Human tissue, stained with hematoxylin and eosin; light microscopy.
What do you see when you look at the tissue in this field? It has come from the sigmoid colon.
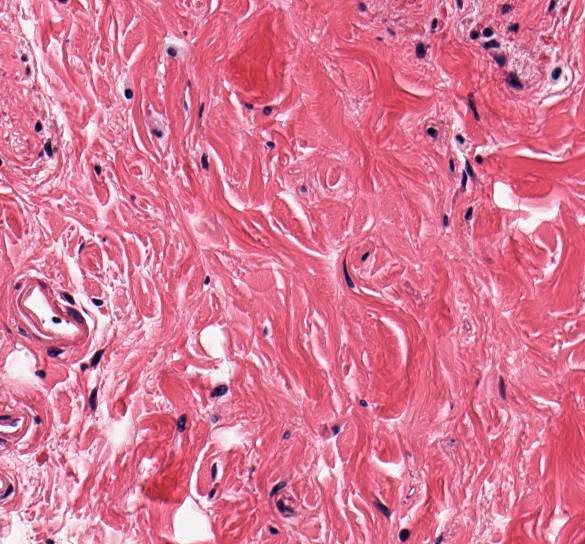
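Dense connective tissue occupies the entire field, and no epithelium appears anywhere. Thick pink collagen bundles cross it in wavy, criss-crossing directions. Between bundles, nuclei lie singly: sparse, small, dark, mostly elongated. Near the top right corner lies a small group of dark nuclei.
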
